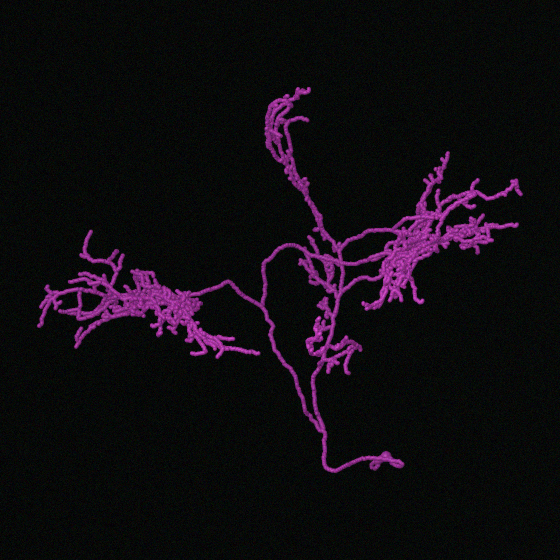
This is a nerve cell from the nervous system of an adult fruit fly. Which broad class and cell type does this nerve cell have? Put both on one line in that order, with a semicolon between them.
central-brain intrinsic neuron; CL344_a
